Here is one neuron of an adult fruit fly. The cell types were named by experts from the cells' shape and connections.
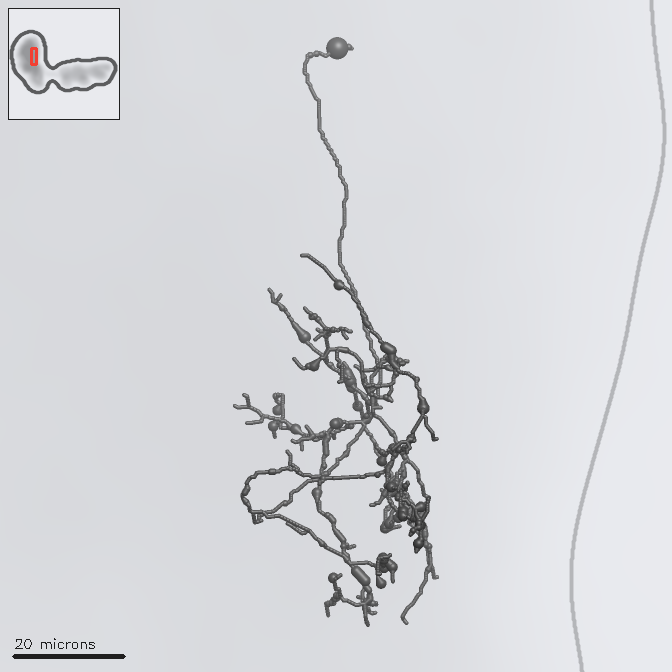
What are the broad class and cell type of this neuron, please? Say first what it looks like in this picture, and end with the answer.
Its cell body lies at the top of the picture. From top to bottom in the picture it spans about 110 microns. Dozens of branch ends can be seen. It is a central-brain intrinsic neuron. Its cell type is CB1227.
